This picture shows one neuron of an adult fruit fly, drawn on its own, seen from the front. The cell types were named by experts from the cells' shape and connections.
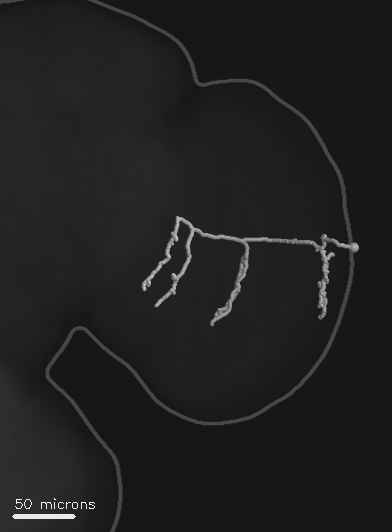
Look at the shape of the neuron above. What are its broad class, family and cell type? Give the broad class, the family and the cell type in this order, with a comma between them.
optic-lobe intrinsic neuron, TmY, TmY9a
